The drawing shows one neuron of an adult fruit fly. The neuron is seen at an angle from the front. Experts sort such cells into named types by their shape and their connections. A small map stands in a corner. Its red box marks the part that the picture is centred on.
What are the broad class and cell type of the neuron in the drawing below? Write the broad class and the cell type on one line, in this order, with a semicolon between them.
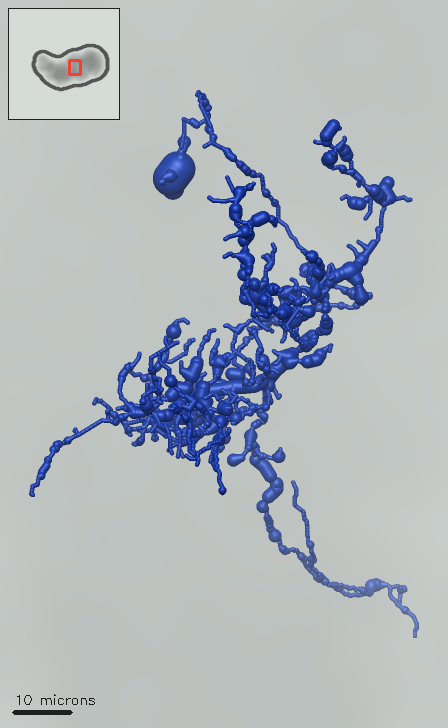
central-brain intrinsic neuron; PS237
